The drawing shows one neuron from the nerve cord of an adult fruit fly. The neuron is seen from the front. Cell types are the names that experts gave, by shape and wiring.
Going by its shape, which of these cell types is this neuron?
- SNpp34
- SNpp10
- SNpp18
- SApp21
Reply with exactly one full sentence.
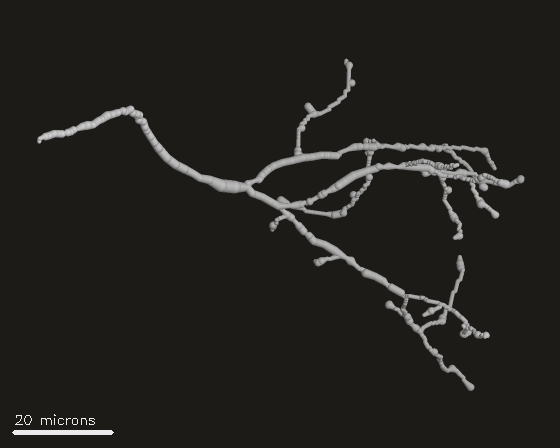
This neuron is assigned to the cell type SNpp10.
